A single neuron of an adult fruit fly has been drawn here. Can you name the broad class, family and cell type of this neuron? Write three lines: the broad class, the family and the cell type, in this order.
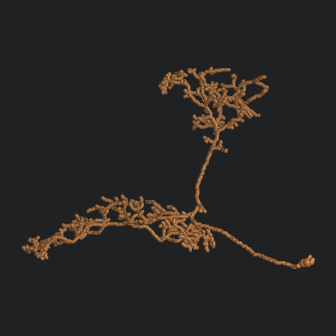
central-brain intrinsic neuron
hemilineage AOTUv4_ventral
FB7I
